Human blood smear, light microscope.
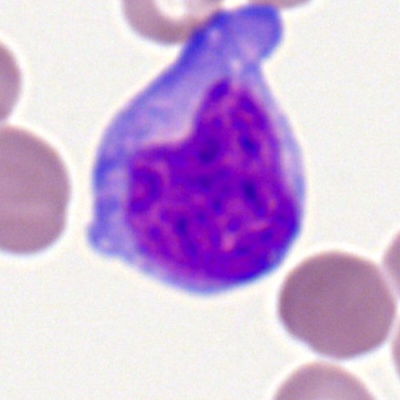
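Myeloblast, the central cell. See how its blue cytoplasm is deepest along the cell's edge and widest above and to the left of the nucleus. The nucleus, a single unlobed mass, fills the lower part, and its chromatin is coarse, darker clumps among paler areas.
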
